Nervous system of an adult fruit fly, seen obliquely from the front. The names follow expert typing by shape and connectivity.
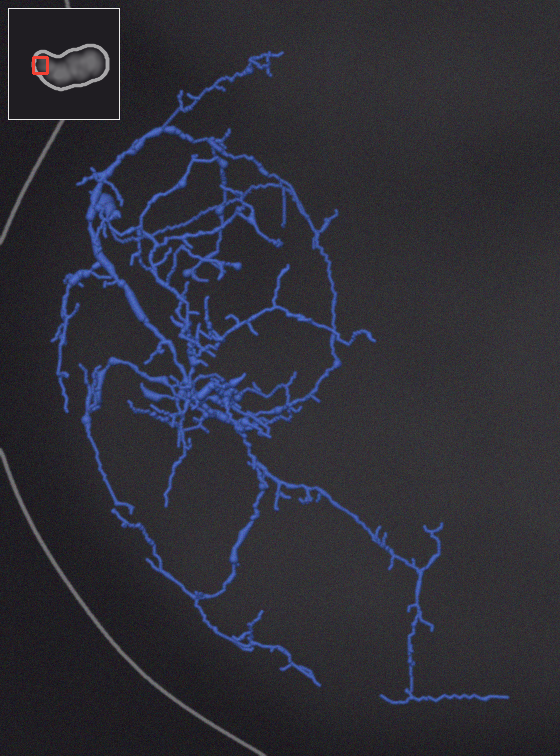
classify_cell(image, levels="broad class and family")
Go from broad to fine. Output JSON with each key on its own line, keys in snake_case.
{
 "broad_class": "nerve-cord intrinsic neuron",
 "family": "hemilineage 20A.22A"
}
